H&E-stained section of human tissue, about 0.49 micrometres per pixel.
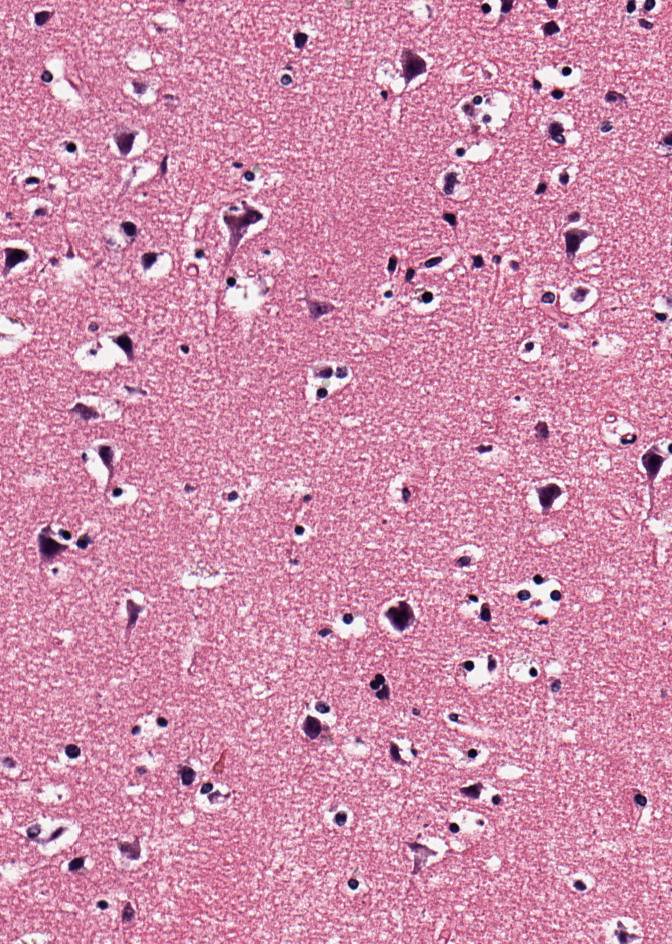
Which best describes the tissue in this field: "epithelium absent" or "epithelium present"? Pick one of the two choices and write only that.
Epithelium absent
